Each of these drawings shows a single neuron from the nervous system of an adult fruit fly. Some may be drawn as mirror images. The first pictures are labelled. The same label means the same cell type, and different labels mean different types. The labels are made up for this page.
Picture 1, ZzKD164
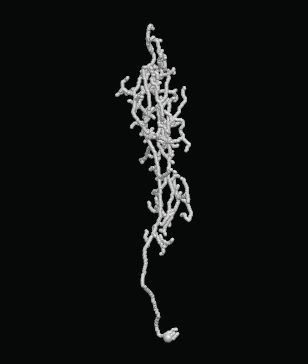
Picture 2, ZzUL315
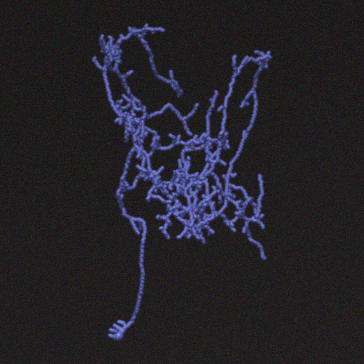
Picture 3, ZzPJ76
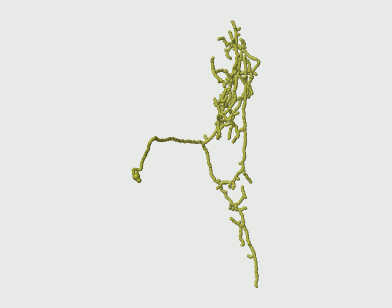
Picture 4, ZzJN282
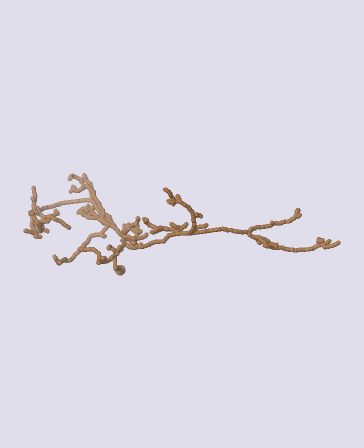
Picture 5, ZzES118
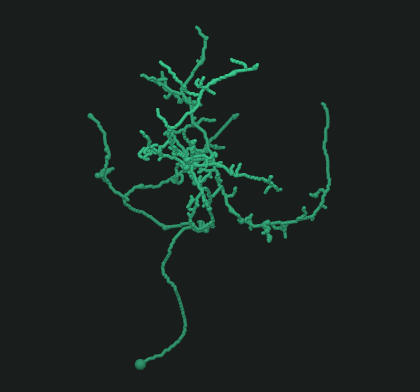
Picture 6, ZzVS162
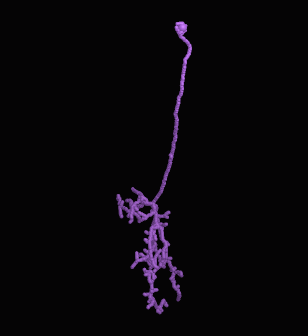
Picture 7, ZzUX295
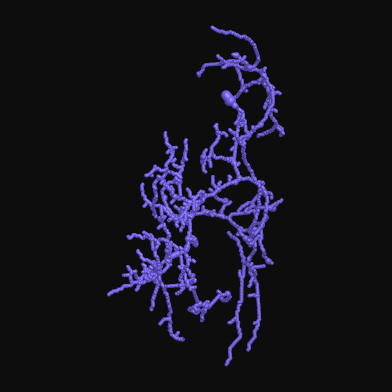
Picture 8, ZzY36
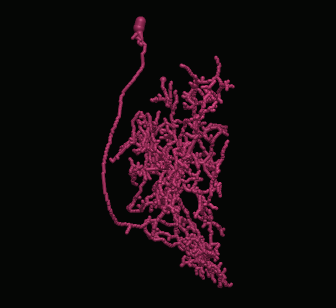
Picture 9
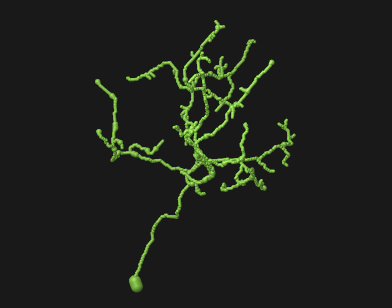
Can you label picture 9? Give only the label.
ZzES118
